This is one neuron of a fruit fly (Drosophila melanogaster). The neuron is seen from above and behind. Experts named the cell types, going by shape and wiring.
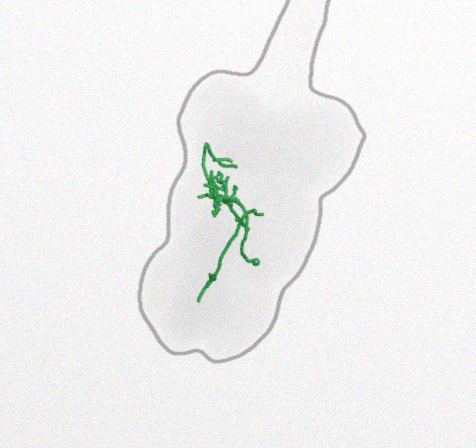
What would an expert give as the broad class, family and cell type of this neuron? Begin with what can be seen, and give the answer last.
It is in the nerve cord and does not reach the brain. The cell body can be seen in the middle of the picture. It is a nerve-cord intrinsic neuron. Its family is hemilineage 12B. It is of cell type IN12B079_c.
